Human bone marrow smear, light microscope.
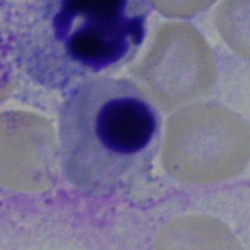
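Erythroblast, the central cell of a stained bone marrow smear: its nucleus lies off-centre toward the upper right, with uniformly dense, very dark purple chromatin showing no visible pattern. The cytoplasm is plentiful and pale grey-blue, and the outline is rounded and smooth, without surface projections.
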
